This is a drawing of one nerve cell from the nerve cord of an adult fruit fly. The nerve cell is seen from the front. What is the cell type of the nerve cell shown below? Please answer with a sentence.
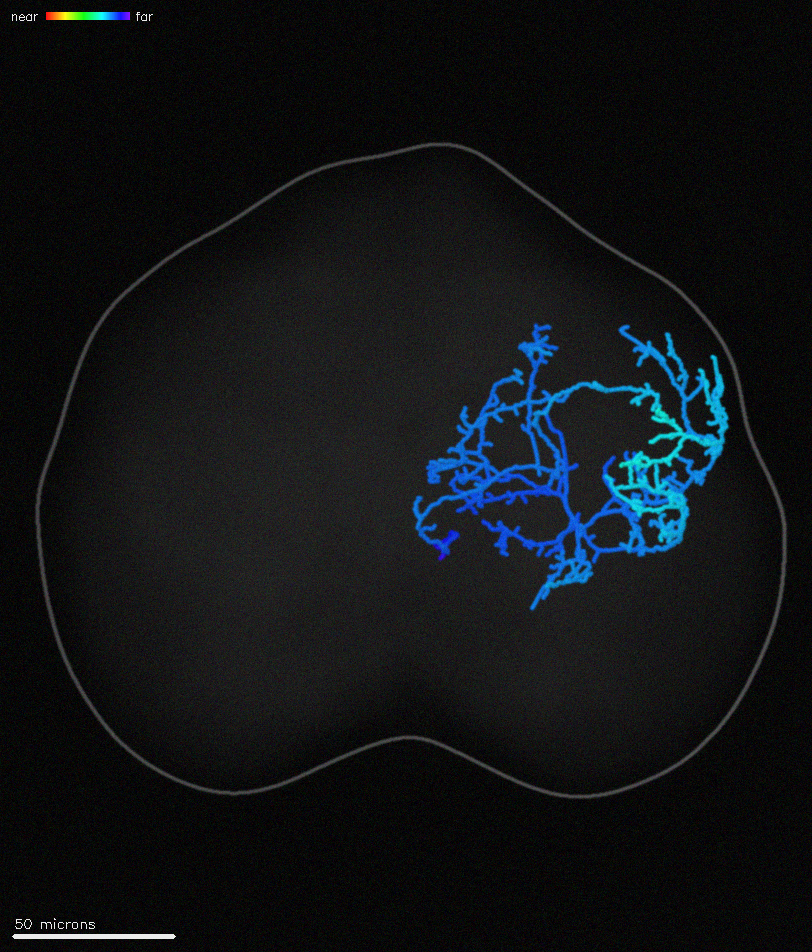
The cell type is SNpp48.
